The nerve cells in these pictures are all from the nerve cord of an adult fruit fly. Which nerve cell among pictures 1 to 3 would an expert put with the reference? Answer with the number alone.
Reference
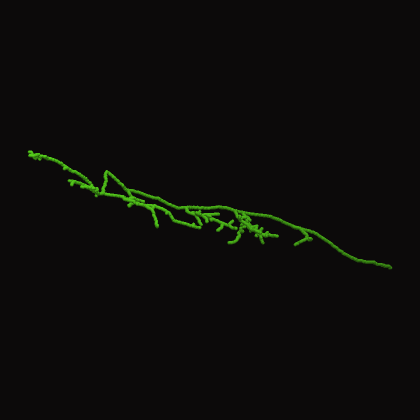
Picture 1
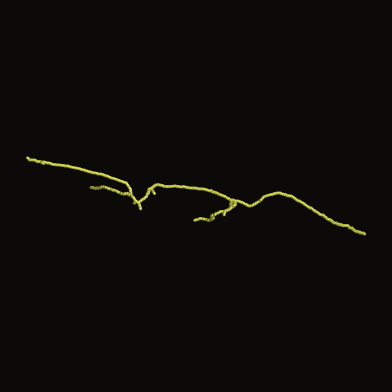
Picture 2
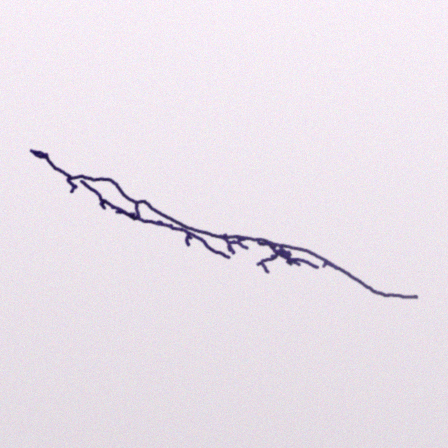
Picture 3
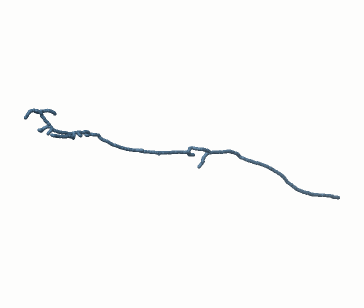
2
